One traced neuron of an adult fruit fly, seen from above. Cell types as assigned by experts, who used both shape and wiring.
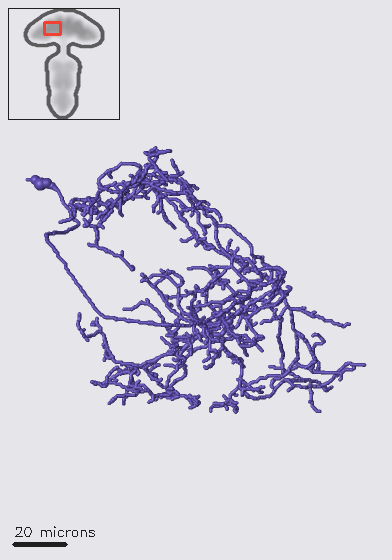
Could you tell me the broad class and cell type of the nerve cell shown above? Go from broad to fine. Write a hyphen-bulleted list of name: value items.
- broad class: central-brain intrinsic neuron
- cell type: SLP080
